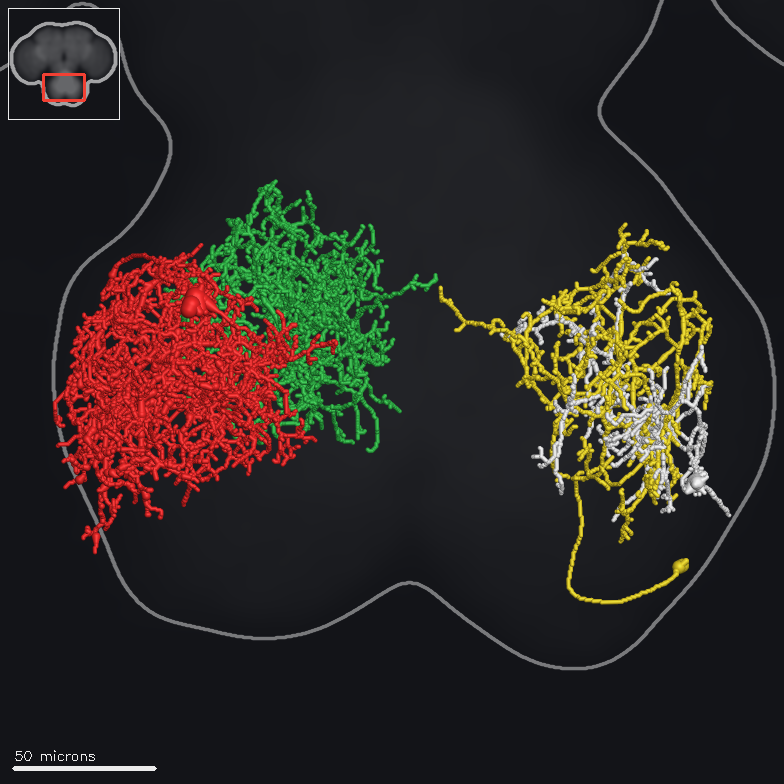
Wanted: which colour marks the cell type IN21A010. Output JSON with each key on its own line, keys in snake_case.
{
 "colour": "green"
}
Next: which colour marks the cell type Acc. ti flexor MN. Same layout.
{
 "colour": "white"
}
